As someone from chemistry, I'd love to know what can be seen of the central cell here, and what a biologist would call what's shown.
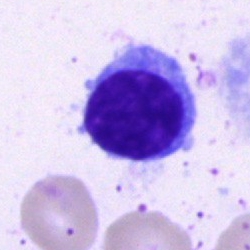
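Nucleus fills most of cell. Cytoplasm blue; no granules seen. Outline irregular, small blebs at edge. Cell is a lymphocyte.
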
